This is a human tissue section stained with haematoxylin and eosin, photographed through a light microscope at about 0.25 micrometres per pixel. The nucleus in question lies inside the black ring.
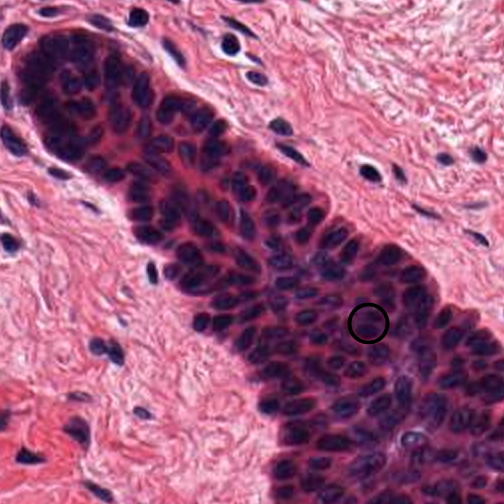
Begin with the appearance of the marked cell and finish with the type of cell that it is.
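Its nucleus is oval and dark purple, about the same size as the closely crowded nuclei around it. Only a thin rim of pinkish cytoplasm surrounds the nucleus, and the outline of the cell against its neighbours is indistinct. It lies within the interior of a solid, tongue-shaped band of tightly packed cells, not at the band's border with the surrounding pink fibres. This is a keratinocyte.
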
